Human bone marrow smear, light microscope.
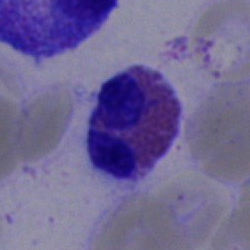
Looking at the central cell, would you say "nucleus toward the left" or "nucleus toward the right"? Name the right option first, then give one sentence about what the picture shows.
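Nucleus toward the left. The two nuclear lobes lie along the left side of the cell, one above the other.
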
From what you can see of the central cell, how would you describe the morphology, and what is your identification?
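Looking at the outline first: it's rounded, a little oval. The chromatin is dense and dark purple, and I can't make out any nucleoli. The cytoplasm looks grainy, full of reddish granules. I'd call it an eosinophil.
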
